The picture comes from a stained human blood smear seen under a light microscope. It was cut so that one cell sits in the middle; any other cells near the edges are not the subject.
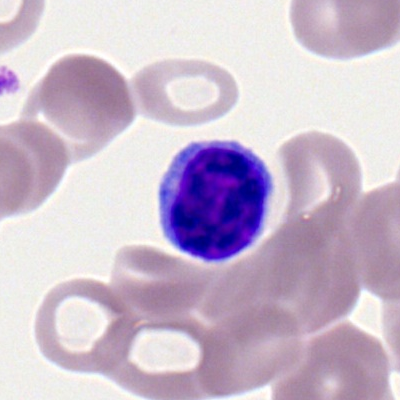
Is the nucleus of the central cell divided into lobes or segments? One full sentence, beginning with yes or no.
No, the nucleus of the cell is a single undivided, compact round, oval or kidney-shaped mass.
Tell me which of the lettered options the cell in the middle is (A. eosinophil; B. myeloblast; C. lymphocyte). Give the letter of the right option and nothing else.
C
